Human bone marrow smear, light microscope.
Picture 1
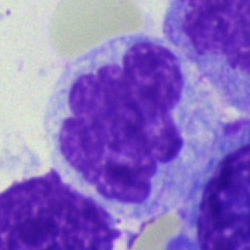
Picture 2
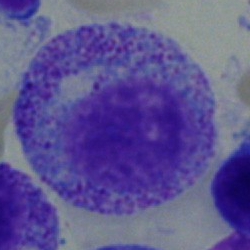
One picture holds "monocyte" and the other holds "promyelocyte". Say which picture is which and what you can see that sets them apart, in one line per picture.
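Picture 1 is a monocyte. No granules are visible in the cytoplasm.
Picture 2 is a promyelocyte. Numerous purple-red granules fill the cytoplasm.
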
